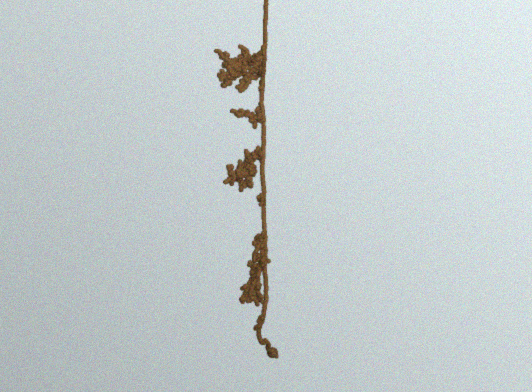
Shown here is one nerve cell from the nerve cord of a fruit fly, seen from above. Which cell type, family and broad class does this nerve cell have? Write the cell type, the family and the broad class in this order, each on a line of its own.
AN09B004
hemilineage 09B
ascending neuron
